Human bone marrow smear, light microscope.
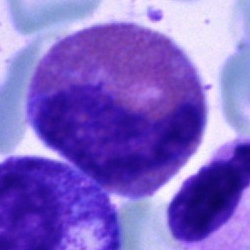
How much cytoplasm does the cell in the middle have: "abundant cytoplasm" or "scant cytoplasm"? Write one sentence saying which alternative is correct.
The cell has plenty of cytoplasm around its nucleus.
